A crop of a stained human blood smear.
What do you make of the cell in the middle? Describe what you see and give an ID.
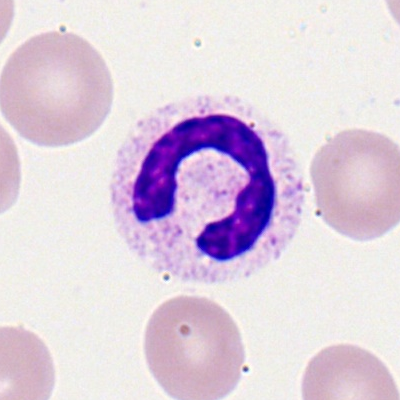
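A single unbroken curved band forms the nucleus, shaped like a horseshoe whose open side faces the bottom of the picture. Abundant pale pink cytoplasm holds fine pink-violet granules scattered throughout. It is a band neutrophil.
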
